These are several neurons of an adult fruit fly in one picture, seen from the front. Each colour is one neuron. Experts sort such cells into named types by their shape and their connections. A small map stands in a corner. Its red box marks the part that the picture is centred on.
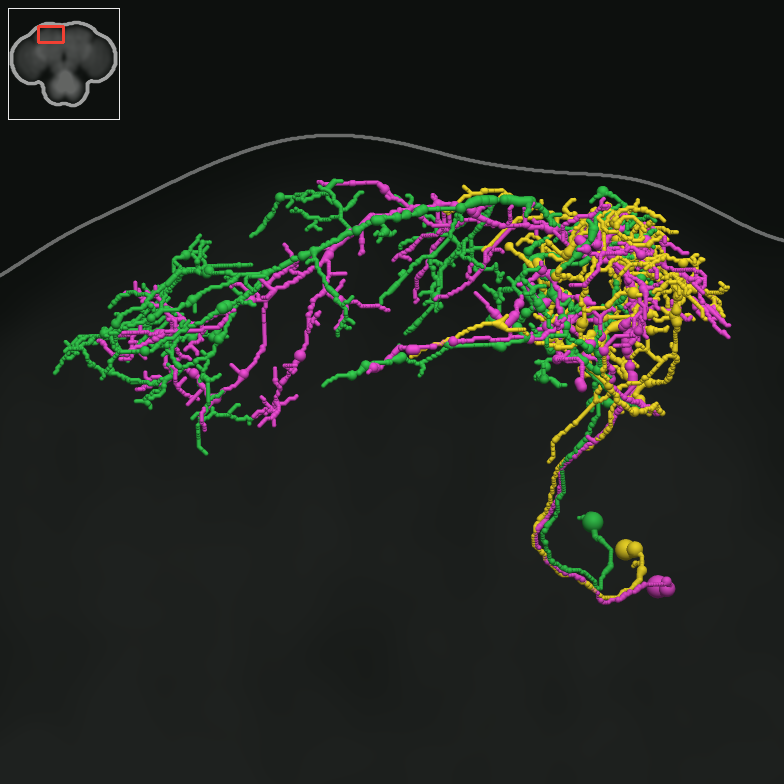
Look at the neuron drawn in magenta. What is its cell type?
SMP399_c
